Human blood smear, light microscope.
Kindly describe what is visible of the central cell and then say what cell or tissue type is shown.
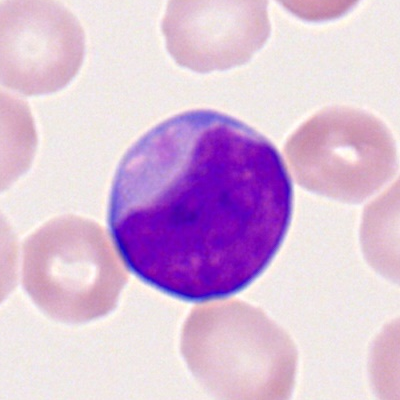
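Look first at the outline: it is roughly round, with a smooth edge. Nothing stands out from the surface, neither projections nor blebs. Now follow the upper left side, where a crescent of pale blue cytoplasm lies. Within that cytoplasm you can pick out a few small pinkish-purple granules. This is a myeloblast.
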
